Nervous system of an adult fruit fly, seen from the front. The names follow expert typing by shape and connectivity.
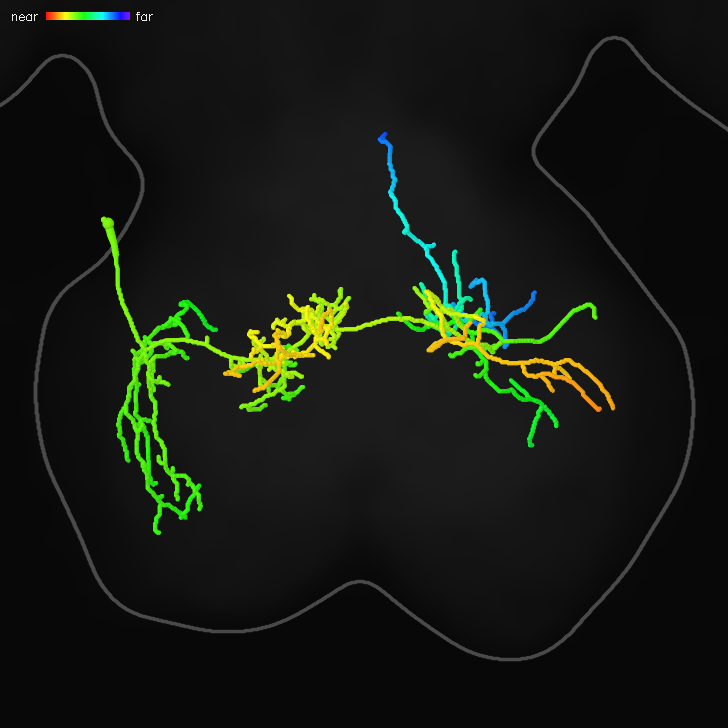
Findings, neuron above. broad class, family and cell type: nerve-cord intrinsic neuron; hemilineage 18B; IN18B045_b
